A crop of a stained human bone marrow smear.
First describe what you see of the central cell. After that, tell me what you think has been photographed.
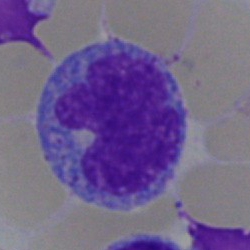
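A deep indentation on the left side of the nucleus gives it a kidney shape. The chromatin is moderately clumped rather than fine and even. The cytoplasmic rim is widest on the left side of the cell, and the cytoplasm has a finely speckled texture. This is a monocyte.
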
